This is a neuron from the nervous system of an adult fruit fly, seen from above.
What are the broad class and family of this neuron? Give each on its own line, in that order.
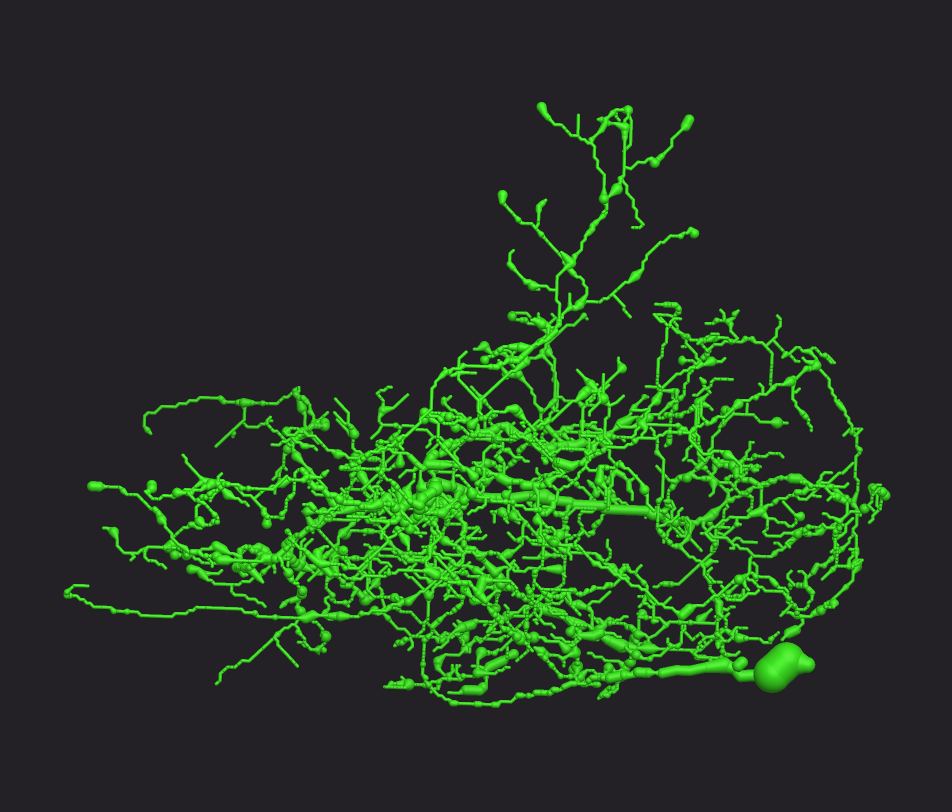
central-brain intrinsic neuron
hemilineage LHp2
